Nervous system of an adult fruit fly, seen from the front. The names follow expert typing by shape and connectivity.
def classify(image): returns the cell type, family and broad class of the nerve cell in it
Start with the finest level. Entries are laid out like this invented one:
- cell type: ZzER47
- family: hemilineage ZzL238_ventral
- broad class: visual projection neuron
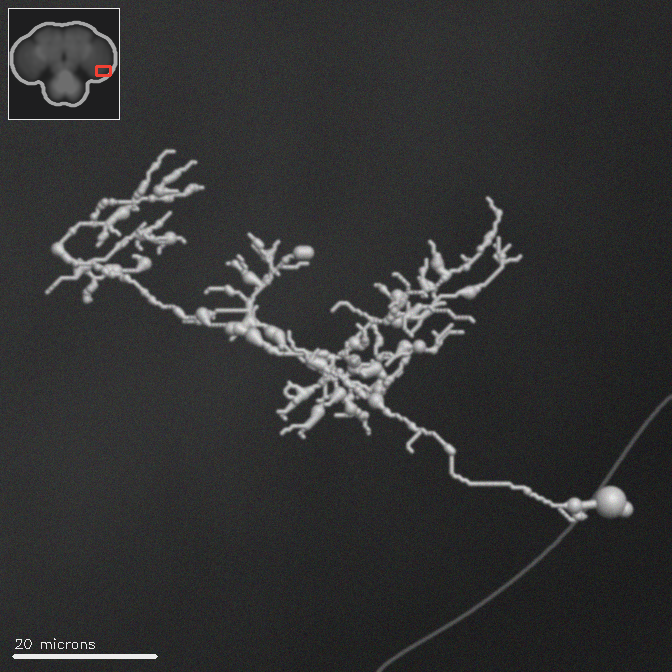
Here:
- cell type: Mi10
- family: Mi
- broad class: optic-lobe intrinsic neuron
